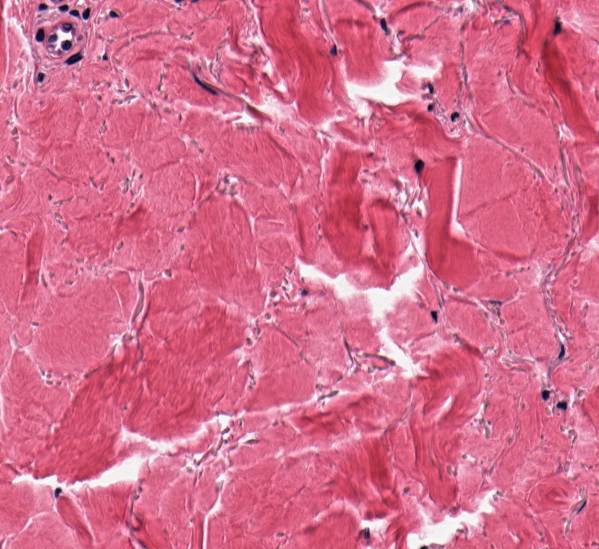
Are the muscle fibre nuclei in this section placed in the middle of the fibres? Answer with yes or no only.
No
